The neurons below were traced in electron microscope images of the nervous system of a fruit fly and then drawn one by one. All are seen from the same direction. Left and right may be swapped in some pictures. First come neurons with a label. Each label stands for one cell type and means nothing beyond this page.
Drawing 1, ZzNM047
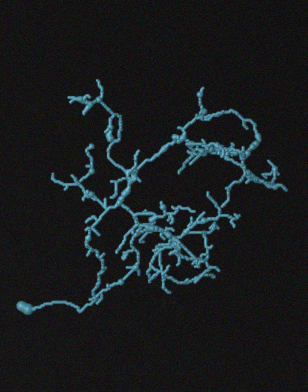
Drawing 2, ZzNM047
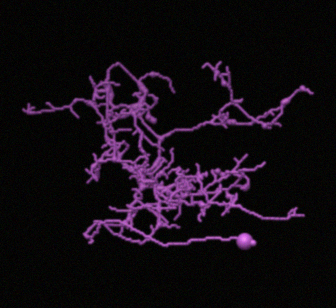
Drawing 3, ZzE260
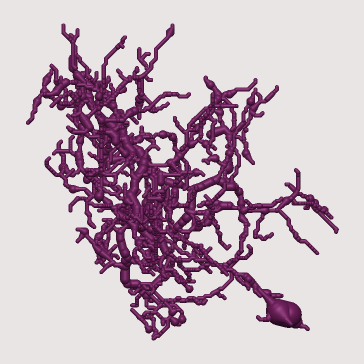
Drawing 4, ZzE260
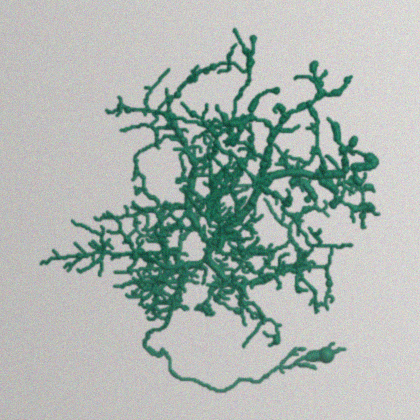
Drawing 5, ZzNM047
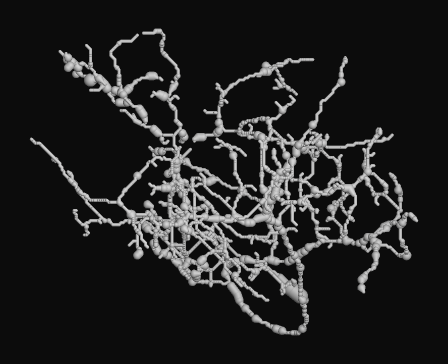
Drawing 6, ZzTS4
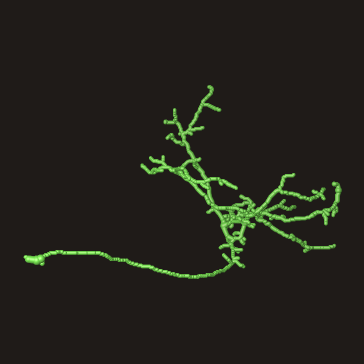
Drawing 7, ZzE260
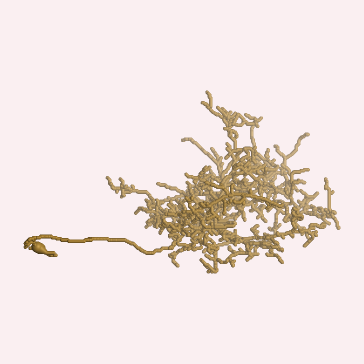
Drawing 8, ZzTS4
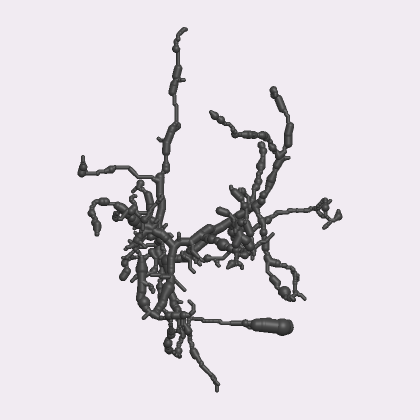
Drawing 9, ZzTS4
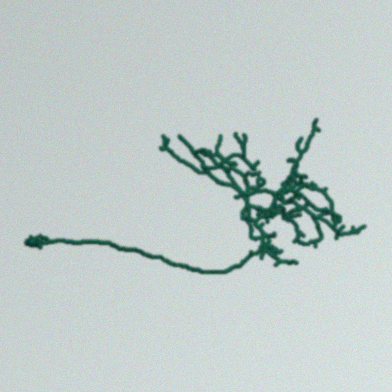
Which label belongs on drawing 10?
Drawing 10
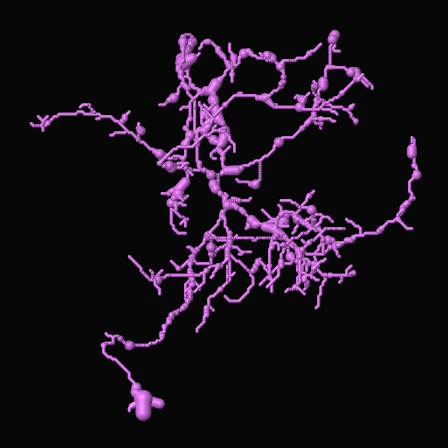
ZzNM047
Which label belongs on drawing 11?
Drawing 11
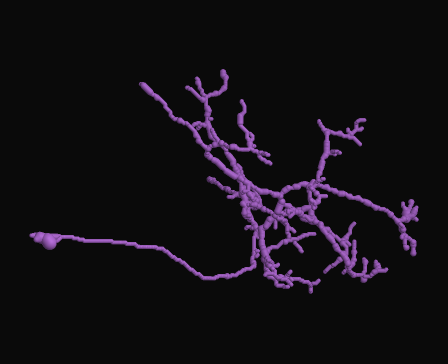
ZzTS4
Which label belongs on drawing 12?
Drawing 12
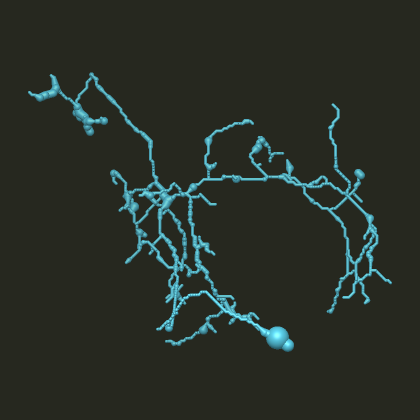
ZzNM047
